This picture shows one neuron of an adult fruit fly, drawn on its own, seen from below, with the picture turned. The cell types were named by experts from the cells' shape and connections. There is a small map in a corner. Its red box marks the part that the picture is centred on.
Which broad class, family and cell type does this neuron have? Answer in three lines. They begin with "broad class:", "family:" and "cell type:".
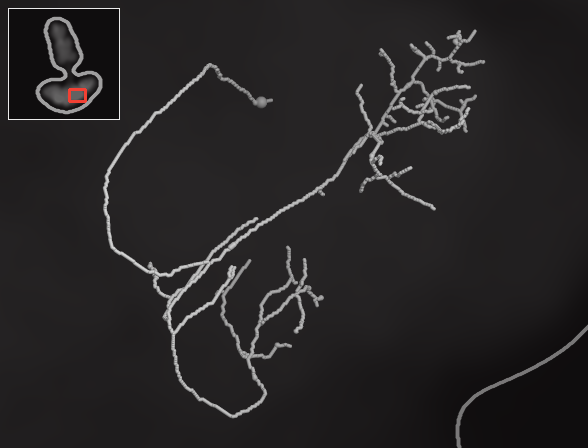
broad class: central-brain intrinsic neuron
family: hemilineage DL1_dorsal
cell type: LHPV5c1_d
